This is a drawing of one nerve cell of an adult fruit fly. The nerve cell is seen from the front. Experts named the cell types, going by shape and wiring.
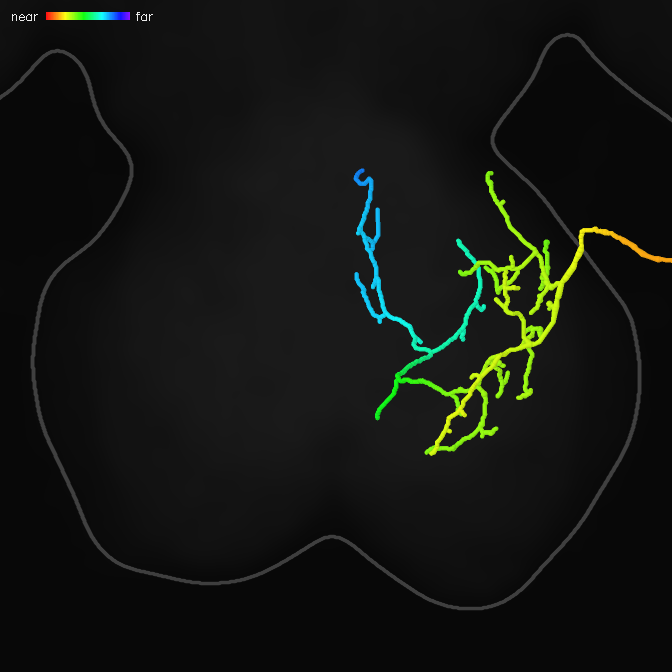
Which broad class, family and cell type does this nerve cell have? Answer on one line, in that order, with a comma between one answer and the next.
sensory neuron entering the nerve cord, class mechanosensory proprioceptive, SNpp31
